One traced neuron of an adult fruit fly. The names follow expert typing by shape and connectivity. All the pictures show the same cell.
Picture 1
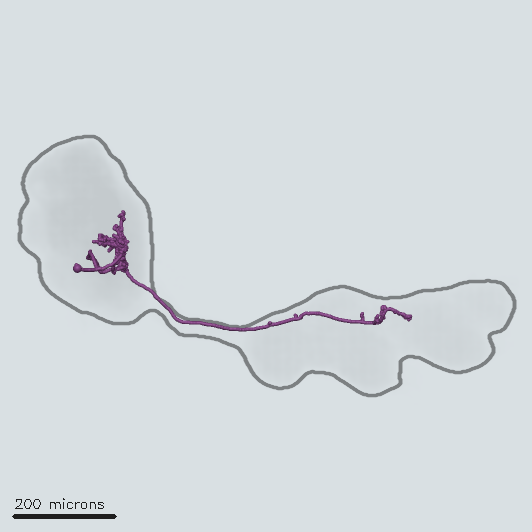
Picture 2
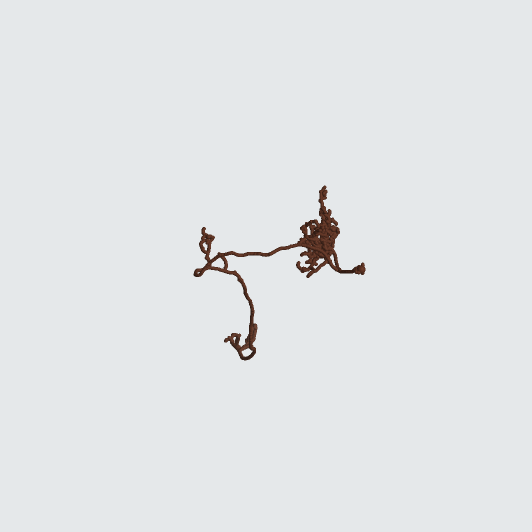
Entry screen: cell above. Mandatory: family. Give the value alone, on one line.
DNg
